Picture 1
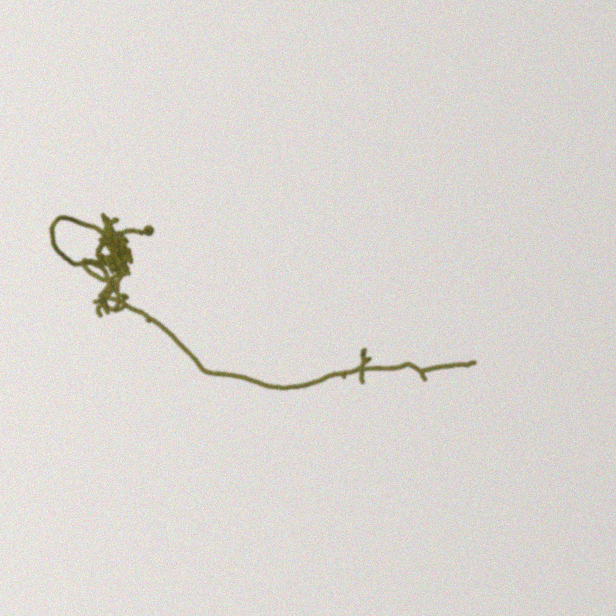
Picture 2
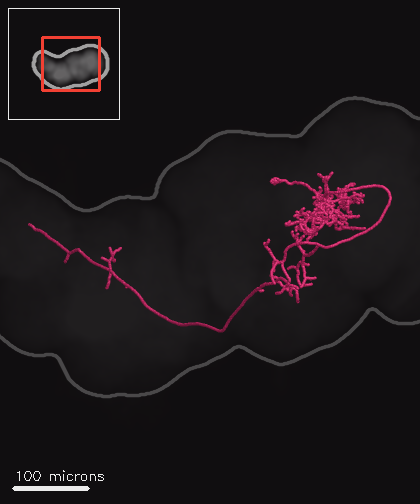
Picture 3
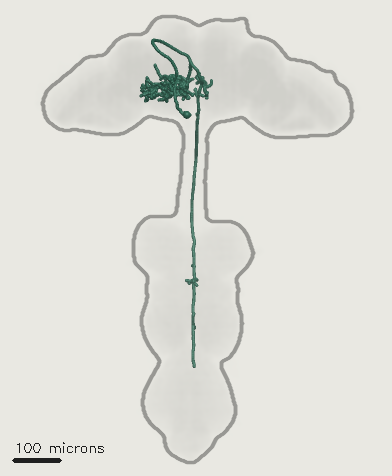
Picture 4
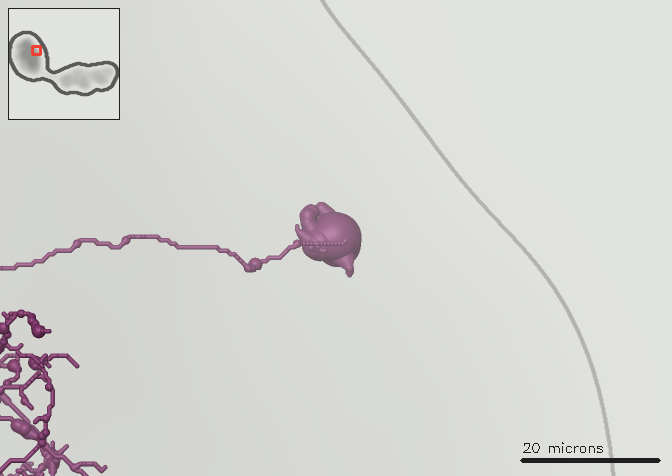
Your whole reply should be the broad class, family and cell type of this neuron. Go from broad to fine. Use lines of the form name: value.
broad class: descending neuron
family: hemilineage DM6_central2
cell type: DNpe037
